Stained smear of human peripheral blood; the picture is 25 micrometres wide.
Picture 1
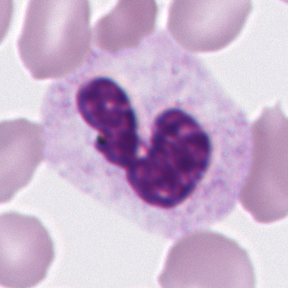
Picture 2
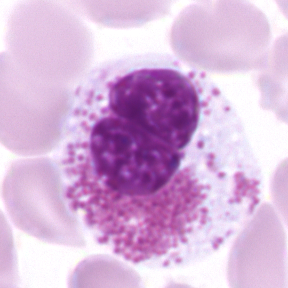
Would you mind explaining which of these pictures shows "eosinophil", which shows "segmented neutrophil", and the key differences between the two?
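The segmented neutrophil appears in picture 1 and the eosinophil in picture 2. The clearest difference lies in the granules: picture 1 holds fine, scattered lilac-pink granules, while picture 2 holds many coarse, round, pinkish-red ones.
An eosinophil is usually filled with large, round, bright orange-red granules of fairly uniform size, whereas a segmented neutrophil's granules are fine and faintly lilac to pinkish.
The cytoplasm also differs: in the neutrophil it is abundant, pale pinkish-lilac and surrounds the nucleus widely on all sides, while in the eosinophil it is very pale, almost colourless, between the granules. The eosinophil's nucleus has two lobes.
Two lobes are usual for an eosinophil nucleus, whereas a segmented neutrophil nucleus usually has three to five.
Chromatin is dark purple and clumped in both cells, coarsely so in the neutrophil and with small paler patches in the eosinophil.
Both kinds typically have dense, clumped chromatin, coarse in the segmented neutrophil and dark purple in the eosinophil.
Both outlines are roughly round, the neutrophil's with a few slightly angular edges, and no vacuoles are seen in the neutrophil.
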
